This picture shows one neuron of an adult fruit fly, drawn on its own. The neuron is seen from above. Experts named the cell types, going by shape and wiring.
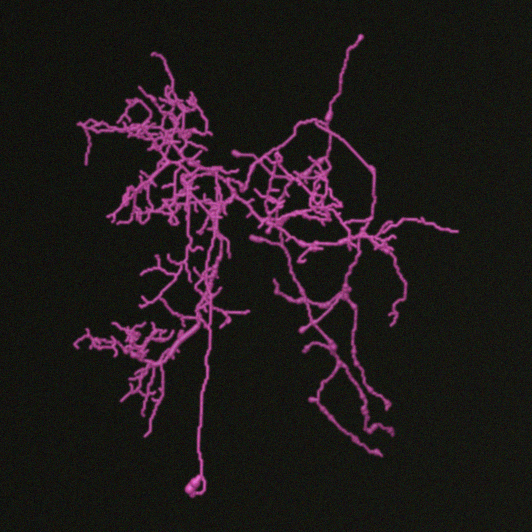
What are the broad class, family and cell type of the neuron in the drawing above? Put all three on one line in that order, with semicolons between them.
central-brain intrinsic neuron; hemilineage SMPpv2_ventral; PVLP201m_b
